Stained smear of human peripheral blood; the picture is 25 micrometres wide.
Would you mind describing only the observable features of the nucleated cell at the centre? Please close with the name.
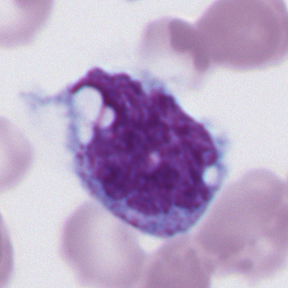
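Measuring about 16 by 12 micrometres, the cell is mostly filled by its nucleus. Fine pinkish-purple granules are scattered through the cytoplasm. Several clear round vacuoles are present, the largest at the upper left. Fine wispy projections extend from the left side. The cell is a monocyte.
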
